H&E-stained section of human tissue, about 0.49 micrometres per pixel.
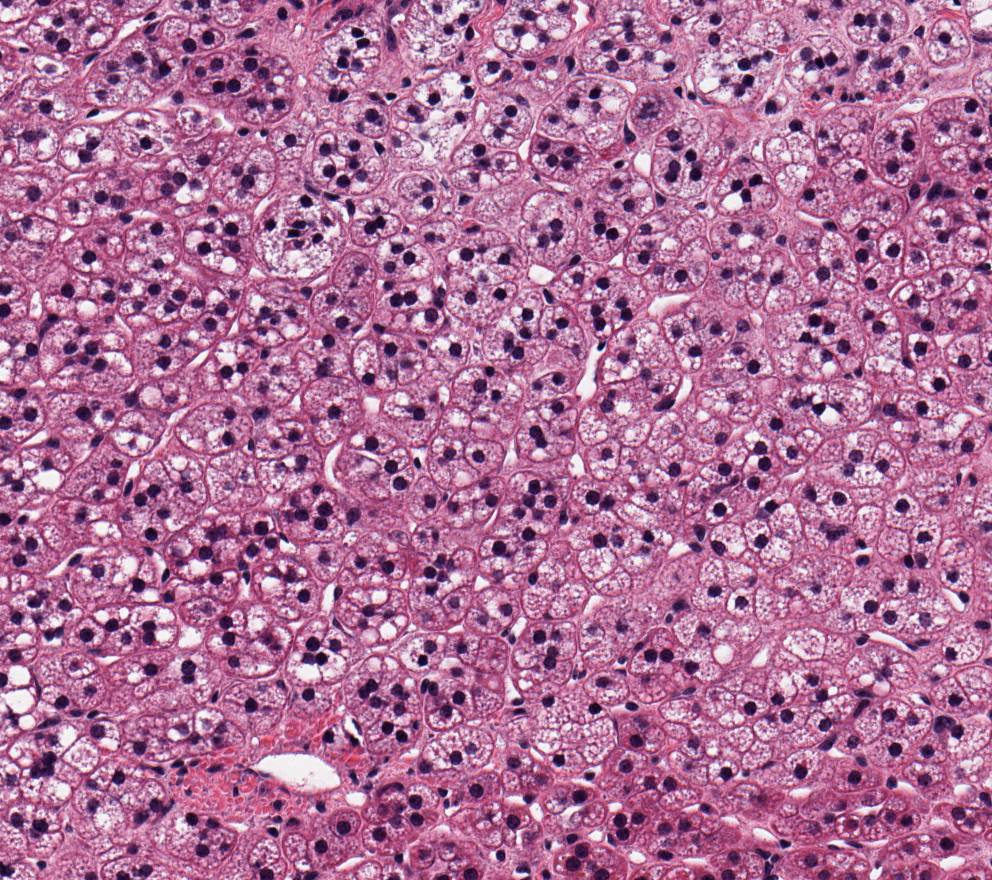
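Adrenal gland, section stained with haematoxylin and eosin. The cells here hold abundant cytoplasm that looks pale, finely vacuolated and foamy. Their nuclei, by contrast, are small, round and darkly stained. Between the nests the stroma seems scant: only thin, delicate strands. And near the lower left, a small vessel containing red blood cells.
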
